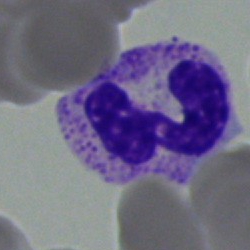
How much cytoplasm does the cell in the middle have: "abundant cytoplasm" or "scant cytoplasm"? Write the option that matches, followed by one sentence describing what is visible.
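Abundant cytoplasm. The cytoplasm is abundant and pale lilac-pink.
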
